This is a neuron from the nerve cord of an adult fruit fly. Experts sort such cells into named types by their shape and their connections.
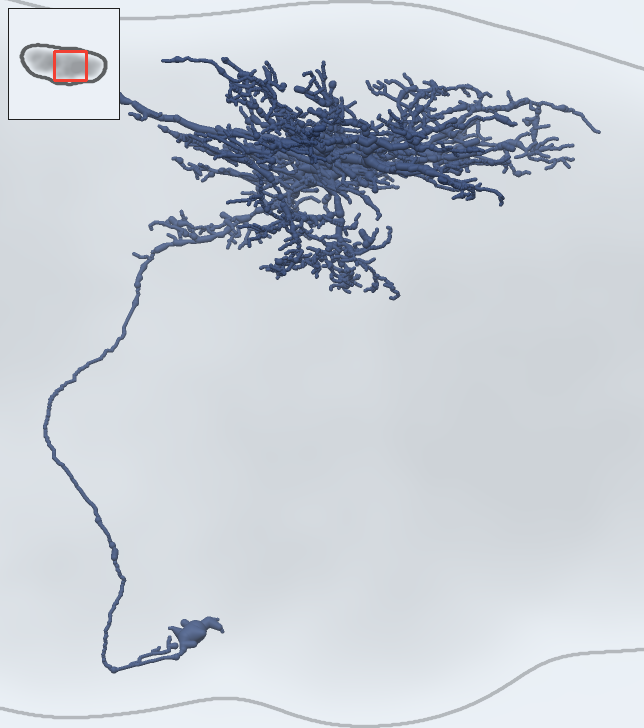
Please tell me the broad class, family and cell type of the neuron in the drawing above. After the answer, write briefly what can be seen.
Its broad class is nerve-cord intrinsic neuron. Its family is hemilineage 13A. Its cell type is IN13A013. More than a hundred branch ends can be seen. As drawn here it is about as wide as it is tall.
